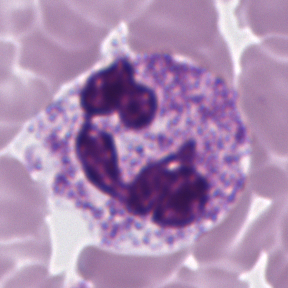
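Segmented neutrophil at the centre, its nucleus divided into separate lobes joined by narrow strands. Those lobes are arranged in a curved C-shaped chain that opens towards the right. As for the chromatin, it is dark purple and densely condensed. Nucleoli are not visible.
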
